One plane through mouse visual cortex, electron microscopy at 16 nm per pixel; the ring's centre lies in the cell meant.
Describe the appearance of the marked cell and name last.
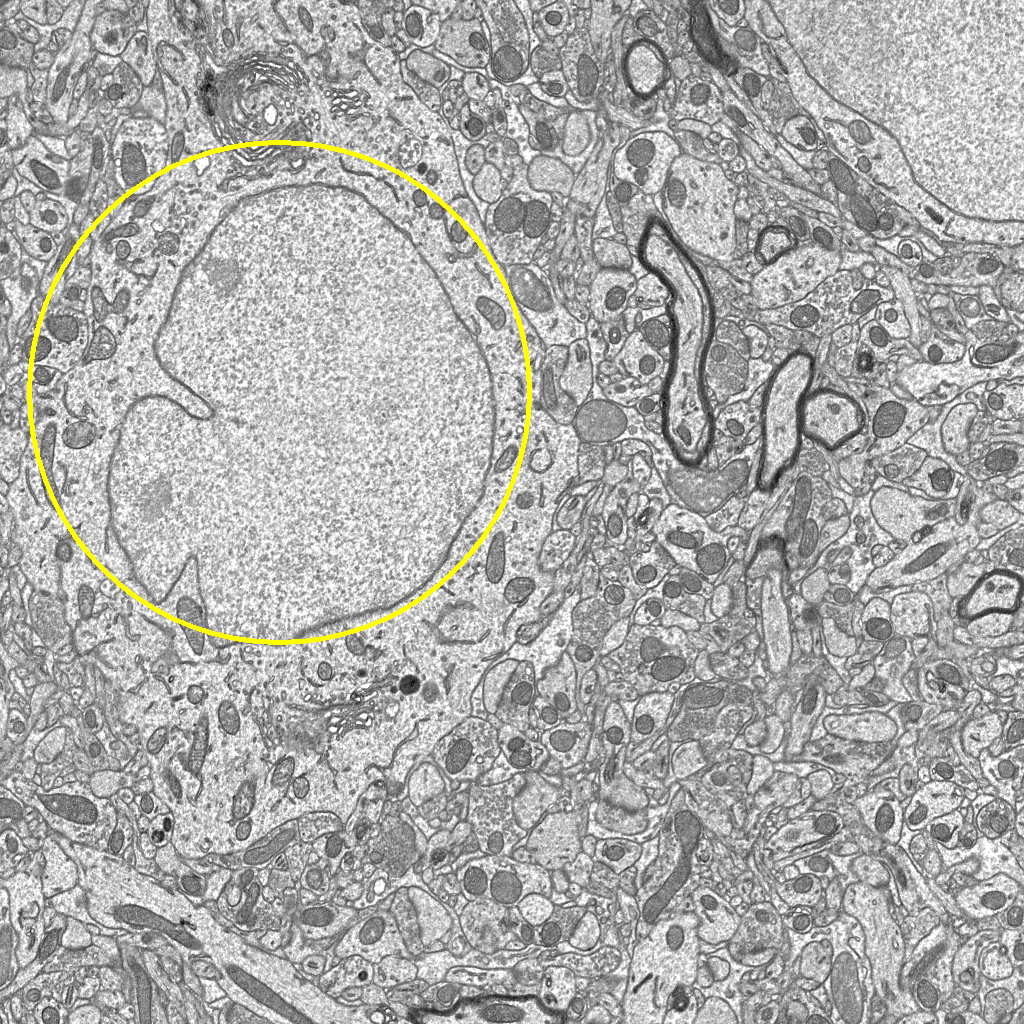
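First, the nucleus: large, roughly round, its outline shown whole inside the ring. Second, the envelope: a deep, narrow fold cuts into the nucleus from the left. Third, the chromatin: pale and finely dispersed, without dark clumps lining the envelope. Fourth, two faint, slightly darker patches in the left half of the nucleus. The cell is an excitatory neuron.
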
